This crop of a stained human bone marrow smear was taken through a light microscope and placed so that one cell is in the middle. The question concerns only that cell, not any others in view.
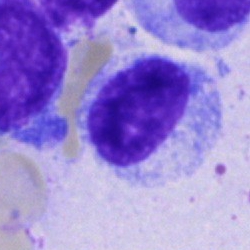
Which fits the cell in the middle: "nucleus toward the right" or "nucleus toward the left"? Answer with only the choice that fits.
Nucleus toward the left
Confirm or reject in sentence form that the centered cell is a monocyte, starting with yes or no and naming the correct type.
No, the label for the central cell is a myelocyte, not a monocyte.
